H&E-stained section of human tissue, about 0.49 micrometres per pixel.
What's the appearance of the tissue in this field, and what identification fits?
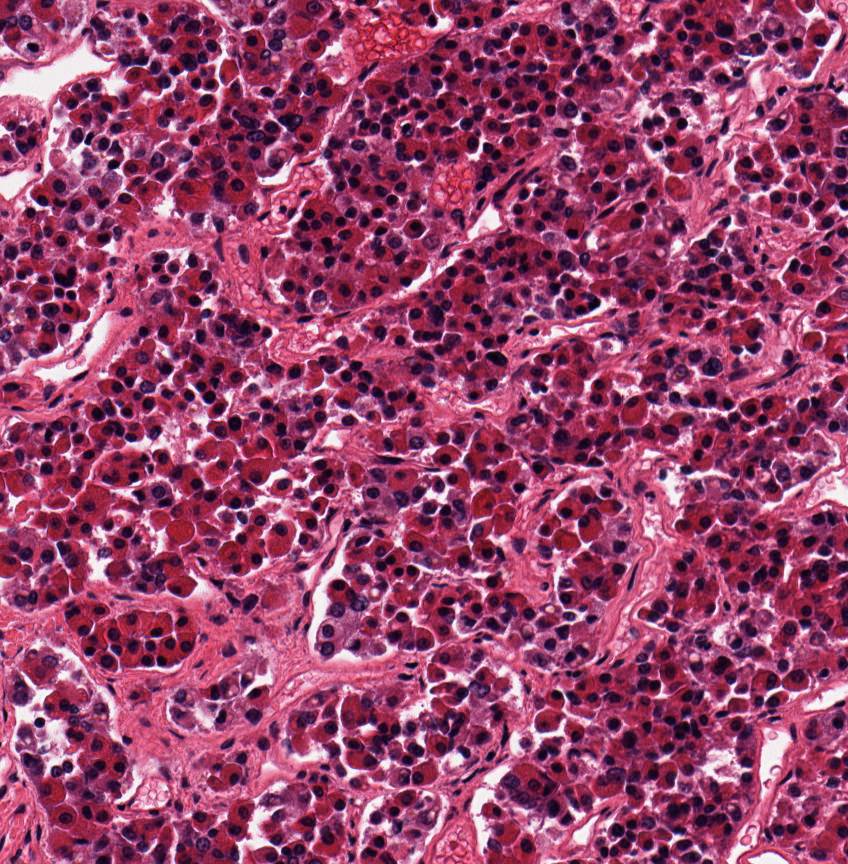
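Throughout the field, cells are arranged in nests and cords separated by thin fibrous septa. Many cells have abundant deep red cytoplasm; scattered among them are cells with paler purple cytoplasm. The nuclei of the nest cells are round, dark and mostly single. The tissue is pituitary.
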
